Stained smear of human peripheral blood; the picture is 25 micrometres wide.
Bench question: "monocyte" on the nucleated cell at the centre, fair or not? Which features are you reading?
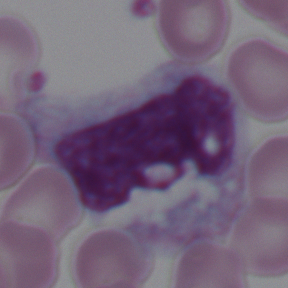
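The cytoplasm here is a pale greyish blue, and the cell's outer border is irregular and faint. The chromatin is dark purple and dense, with a mottled texture.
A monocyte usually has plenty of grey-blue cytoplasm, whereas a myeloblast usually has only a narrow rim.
That grey-blue colour sits well with monocyte, while the chromatin and the faint border don't favour either name. So yes, monocyte fits.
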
